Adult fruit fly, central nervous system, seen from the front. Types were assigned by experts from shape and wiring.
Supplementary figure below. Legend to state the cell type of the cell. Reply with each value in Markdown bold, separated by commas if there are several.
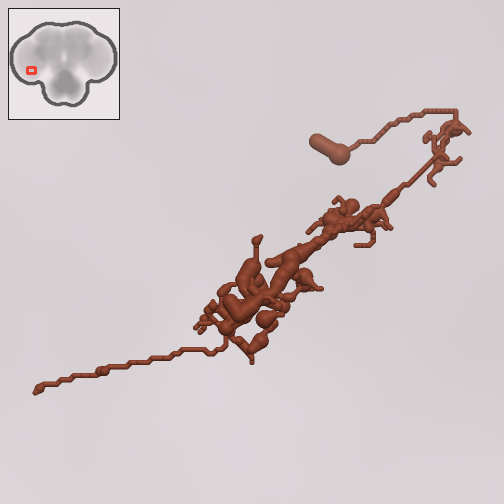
**C3**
